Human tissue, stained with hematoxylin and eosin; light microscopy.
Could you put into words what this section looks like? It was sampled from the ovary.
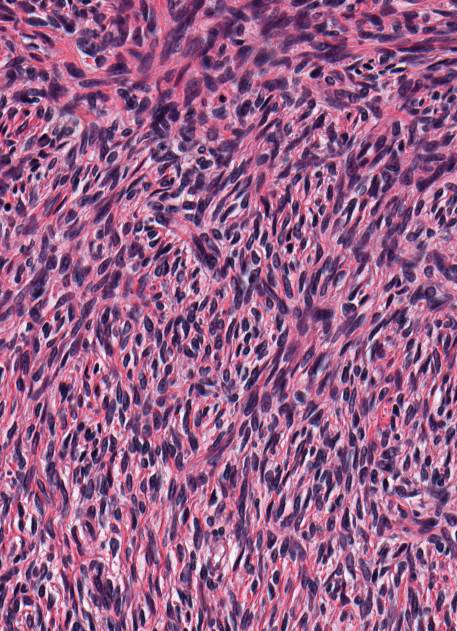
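Look how tightly these spindle cells are packed; they fill everything, running in intersecting fascicles. Up at the top they're more crowded and stain darker than down at the bottom. Their nuclei are elongated to oval and darkly stained. There's not much cytoplasm, just a scant, pink rim that's poorly outlined.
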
